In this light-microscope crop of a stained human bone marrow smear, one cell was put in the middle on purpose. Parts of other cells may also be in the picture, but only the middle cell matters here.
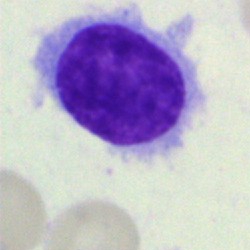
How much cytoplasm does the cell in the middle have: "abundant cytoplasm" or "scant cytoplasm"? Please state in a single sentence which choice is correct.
Most of the cell is filled by the nucleus.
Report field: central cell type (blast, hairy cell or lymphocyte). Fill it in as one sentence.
Occupying the centre of the crop is a hairy cell.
